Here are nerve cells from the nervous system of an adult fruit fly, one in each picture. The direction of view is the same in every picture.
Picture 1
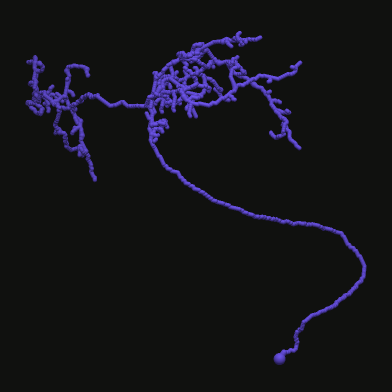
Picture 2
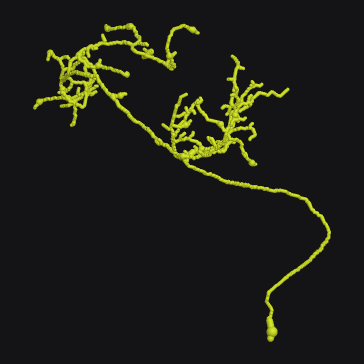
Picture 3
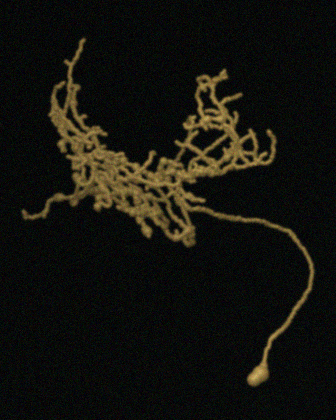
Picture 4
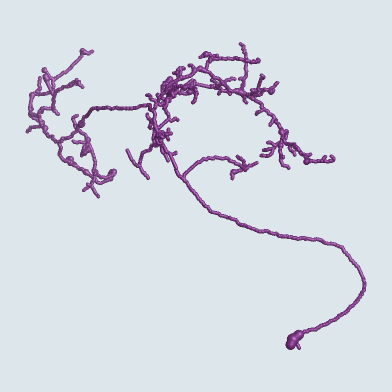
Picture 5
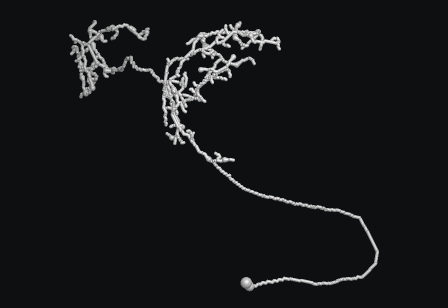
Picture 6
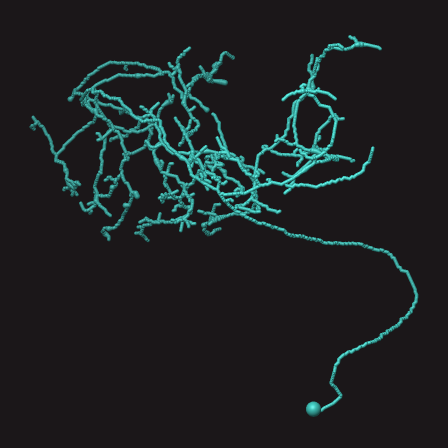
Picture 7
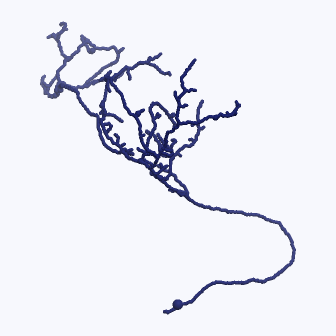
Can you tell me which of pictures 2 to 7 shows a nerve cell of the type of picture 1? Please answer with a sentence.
Picture 4 is of the same cell type.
